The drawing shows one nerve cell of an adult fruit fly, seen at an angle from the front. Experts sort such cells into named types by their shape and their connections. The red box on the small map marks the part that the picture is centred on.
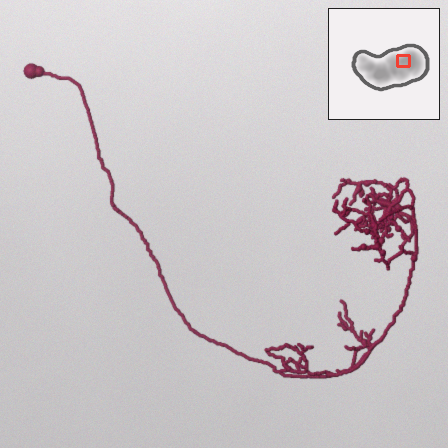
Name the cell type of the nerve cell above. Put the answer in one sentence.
The cell type is vDeltaD.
